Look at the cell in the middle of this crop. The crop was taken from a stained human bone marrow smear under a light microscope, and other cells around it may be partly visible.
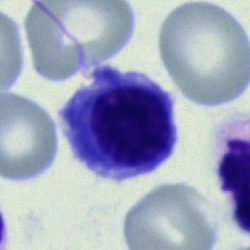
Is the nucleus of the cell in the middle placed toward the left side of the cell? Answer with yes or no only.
No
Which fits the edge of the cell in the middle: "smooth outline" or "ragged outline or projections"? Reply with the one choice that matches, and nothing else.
Ragged outline or projections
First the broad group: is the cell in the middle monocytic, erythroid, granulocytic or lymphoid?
erythroid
